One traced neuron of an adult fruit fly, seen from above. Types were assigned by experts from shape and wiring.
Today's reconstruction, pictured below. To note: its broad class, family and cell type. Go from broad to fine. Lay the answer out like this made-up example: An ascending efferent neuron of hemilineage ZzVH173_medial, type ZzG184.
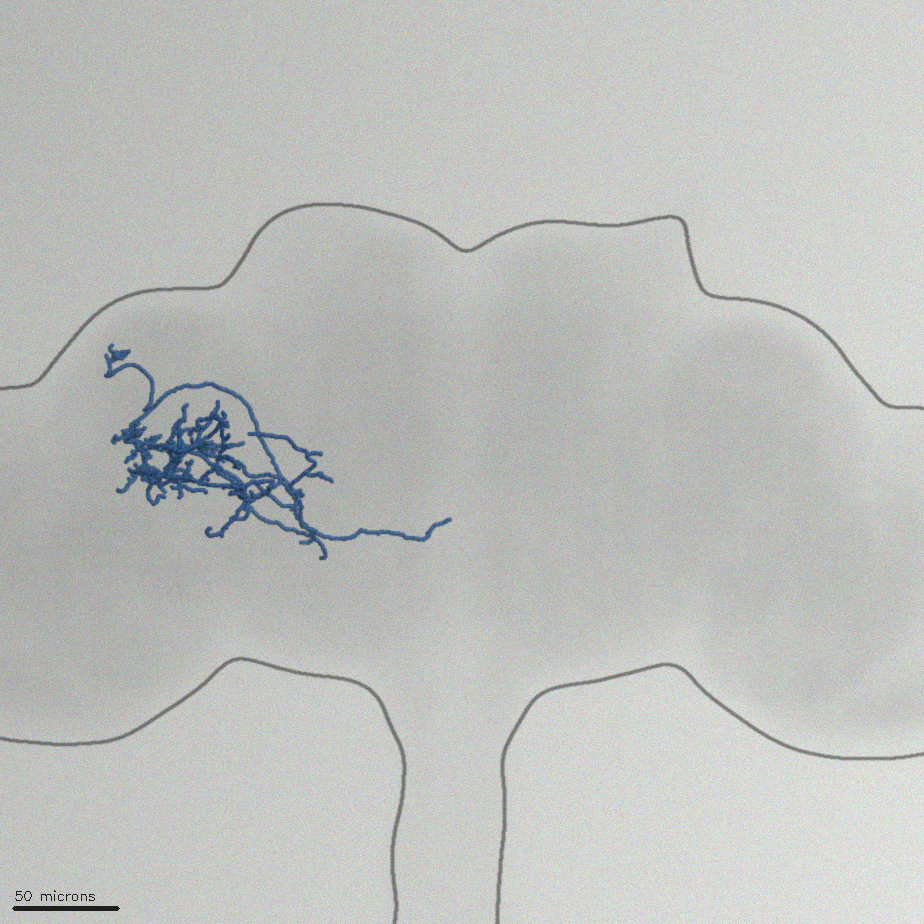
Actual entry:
A central-brain intrinsic neuron of hemilineage SLPa&l1_anterior, type CL078_b.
